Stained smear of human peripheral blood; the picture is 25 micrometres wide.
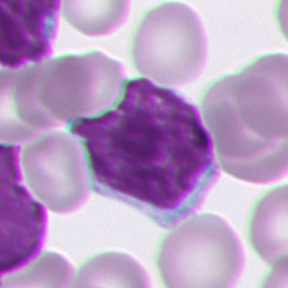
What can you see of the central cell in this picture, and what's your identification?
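Looking at this cell, the outline is angular, with straight edges meeting at corners much like a polygon. The cytoplasm appears only as a narrow, pale bluish-grey rim, mostly along the lower edge. I can't make out any granules in it, and there are no vacuoles either. The nucleus measures about 12 micrometres across. So this is a typical lymphocyte.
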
